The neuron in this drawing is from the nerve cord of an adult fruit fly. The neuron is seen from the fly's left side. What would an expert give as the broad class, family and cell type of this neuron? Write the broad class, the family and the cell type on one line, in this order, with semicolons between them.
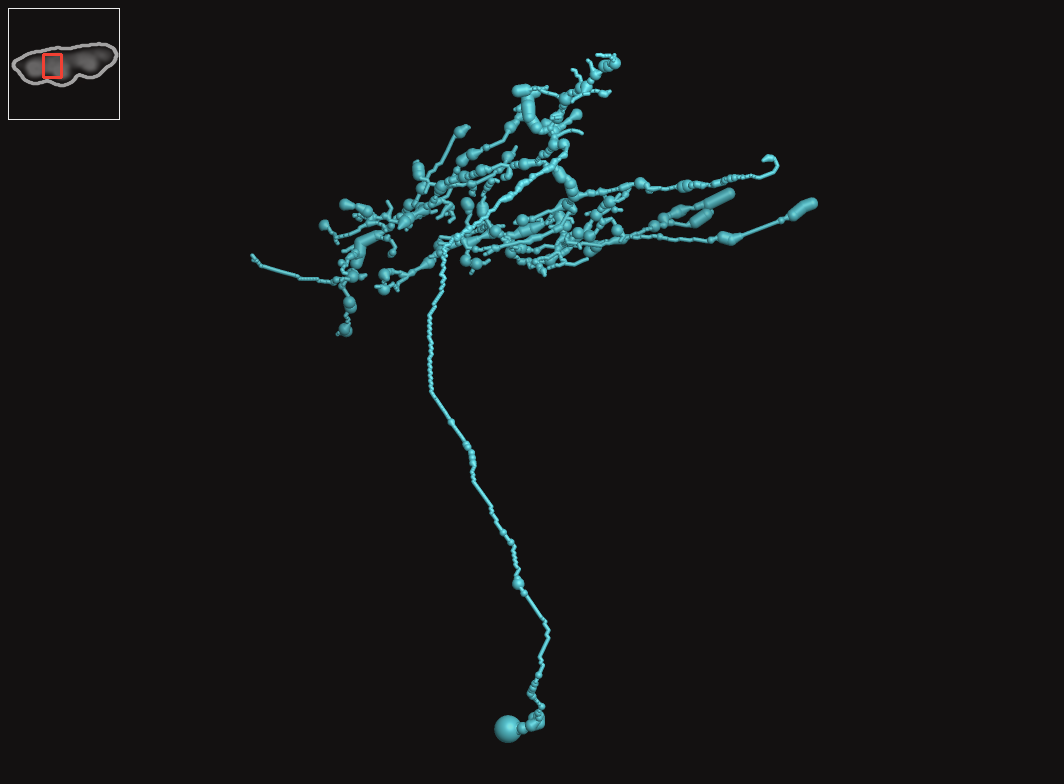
nerve-cord intrinsic neuron; hemilineage 02A; IN02A037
